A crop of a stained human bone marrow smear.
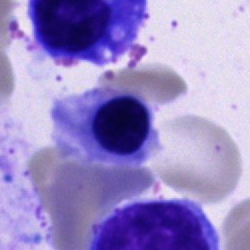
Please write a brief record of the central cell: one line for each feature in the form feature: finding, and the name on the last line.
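Nucleus: off-centre, toward the right.
Chromatin: very dark, densely condensed.
Cytoplasm: pale lavender-blue, mostly left of the nucleus.
Name: erythroblast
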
